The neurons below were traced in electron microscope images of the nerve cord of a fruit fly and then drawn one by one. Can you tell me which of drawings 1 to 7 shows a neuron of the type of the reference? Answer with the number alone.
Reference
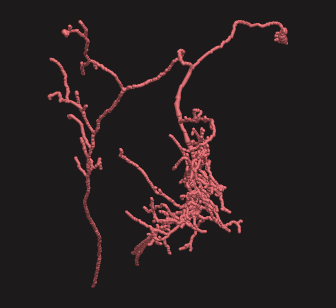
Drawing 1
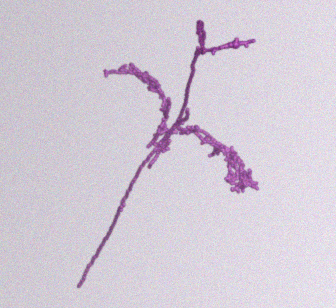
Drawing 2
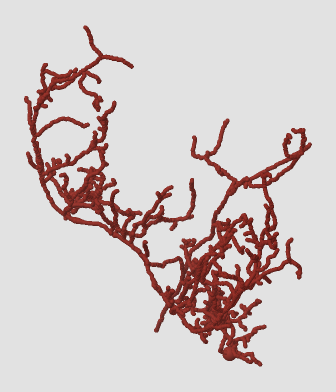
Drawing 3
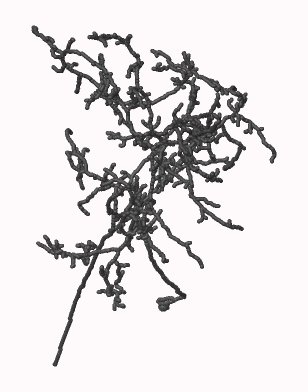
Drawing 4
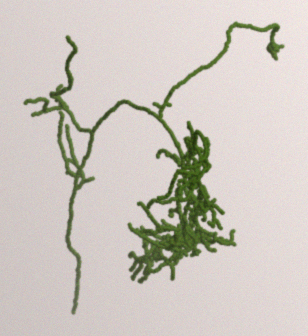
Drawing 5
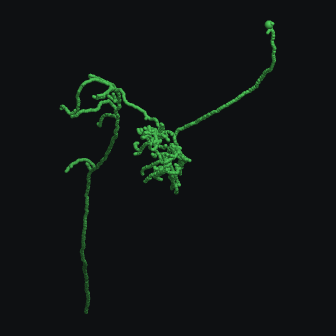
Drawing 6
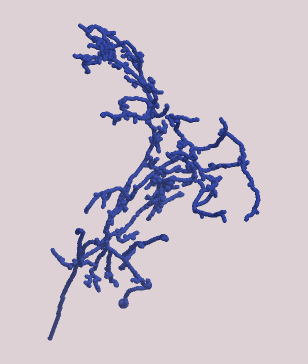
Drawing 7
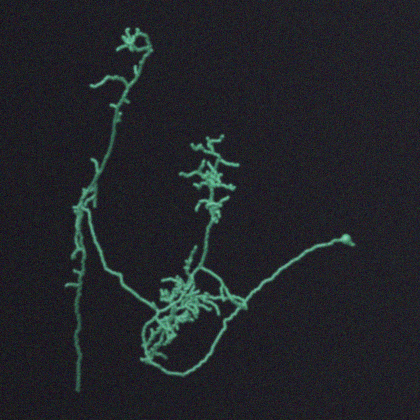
4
